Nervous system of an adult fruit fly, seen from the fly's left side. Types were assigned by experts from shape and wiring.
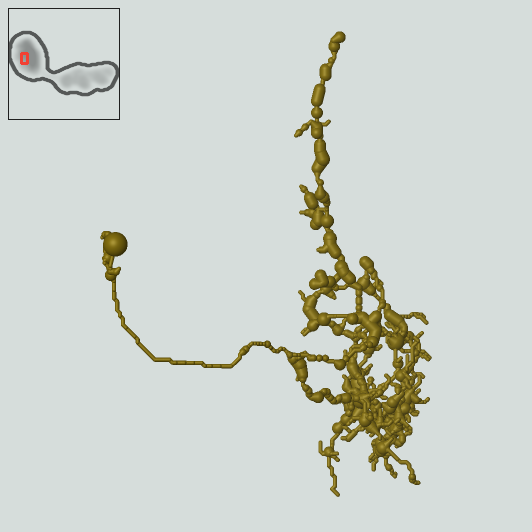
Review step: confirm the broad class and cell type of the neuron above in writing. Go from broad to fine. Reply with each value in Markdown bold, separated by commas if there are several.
**central-brain intrinsic neuron**, **WED063_a**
